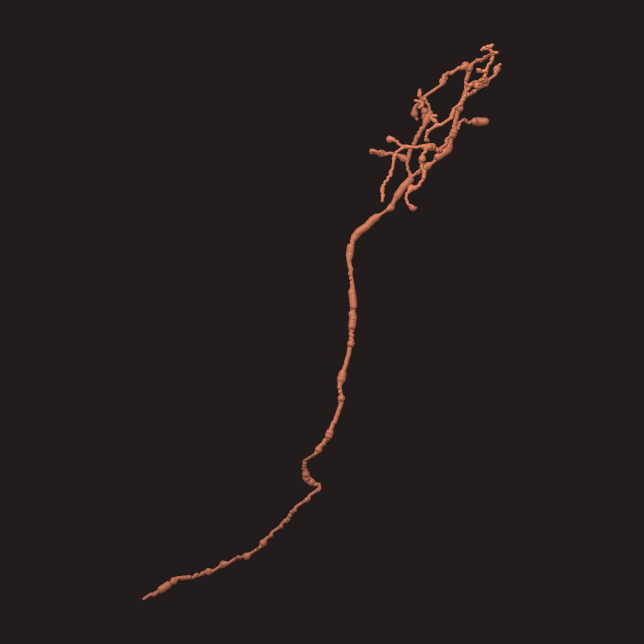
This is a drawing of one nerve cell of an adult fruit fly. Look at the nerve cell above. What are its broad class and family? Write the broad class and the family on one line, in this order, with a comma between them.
sensory neuron entering the nerve cord, class mechanosensory tactile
